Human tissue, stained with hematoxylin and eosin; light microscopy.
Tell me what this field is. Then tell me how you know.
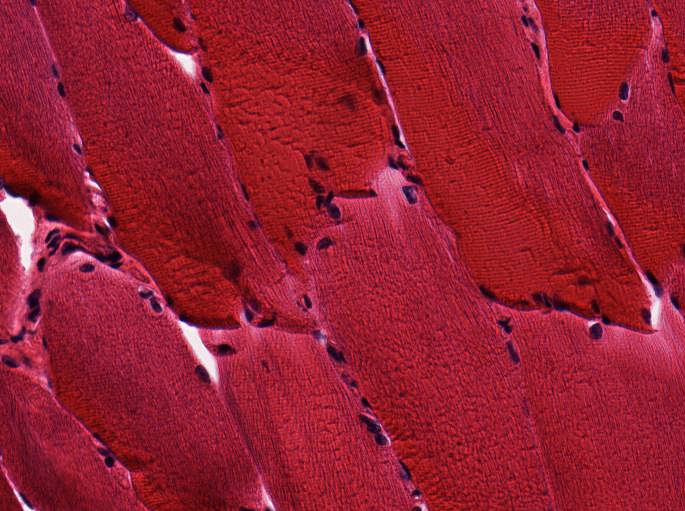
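That's skeletal muscle. Broad, closely packed fibres lie side by side in parallel, running obliquely from upper left to lower right. You can make out fine cross-striations across them.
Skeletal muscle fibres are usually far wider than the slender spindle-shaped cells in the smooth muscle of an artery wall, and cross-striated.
Between them, connective tissue is scant, just thin lines.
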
